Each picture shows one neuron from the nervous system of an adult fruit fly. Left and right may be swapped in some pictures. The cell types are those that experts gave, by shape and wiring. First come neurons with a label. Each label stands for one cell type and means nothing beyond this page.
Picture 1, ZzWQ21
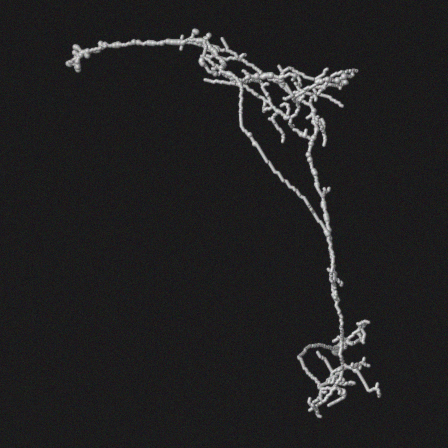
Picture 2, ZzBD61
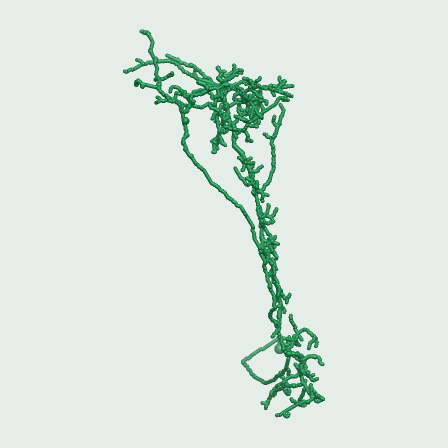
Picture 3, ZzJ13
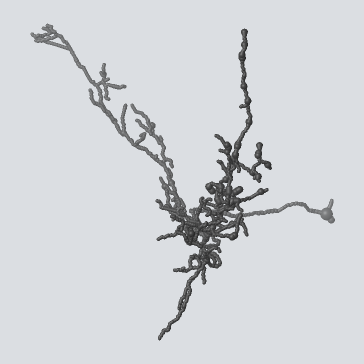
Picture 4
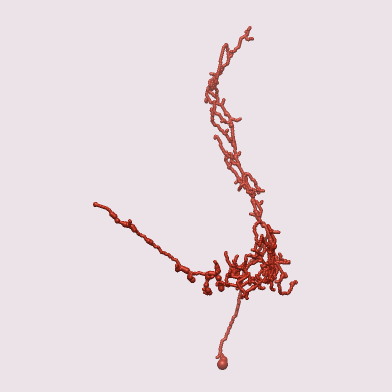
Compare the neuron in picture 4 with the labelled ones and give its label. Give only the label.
ZzJ13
